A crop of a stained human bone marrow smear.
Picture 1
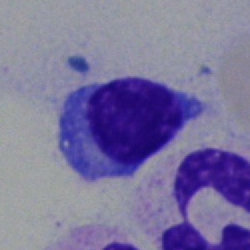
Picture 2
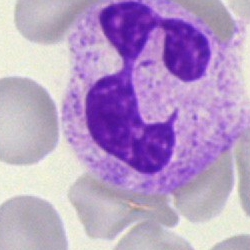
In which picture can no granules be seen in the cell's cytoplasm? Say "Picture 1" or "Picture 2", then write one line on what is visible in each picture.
Picture 1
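Picture 1: No granules can be seen in the cytoplasm.
Picture 2: Fine violet granules are scattered throughout the cytoplasm.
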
